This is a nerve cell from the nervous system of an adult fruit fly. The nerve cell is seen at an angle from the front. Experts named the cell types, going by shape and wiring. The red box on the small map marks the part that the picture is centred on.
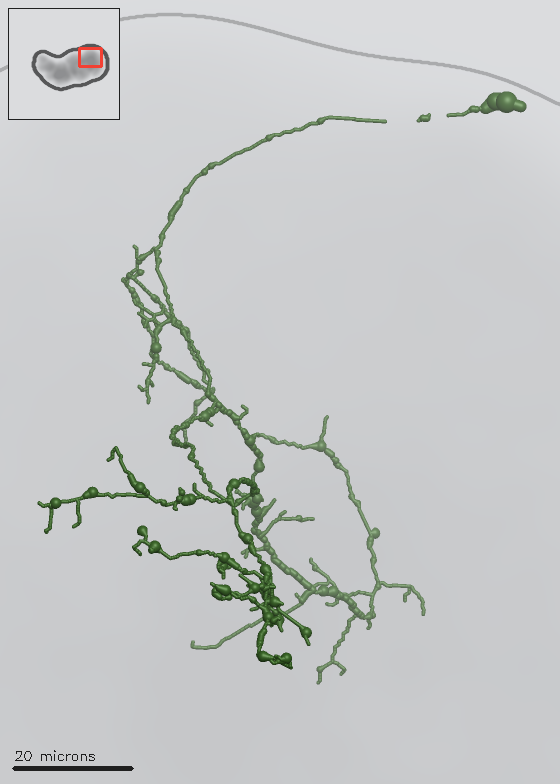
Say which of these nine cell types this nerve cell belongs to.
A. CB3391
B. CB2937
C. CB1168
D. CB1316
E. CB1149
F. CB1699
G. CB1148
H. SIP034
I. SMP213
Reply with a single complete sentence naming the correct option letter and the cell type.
Option F corresponds to CB1699, the nerve cell's cell type.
